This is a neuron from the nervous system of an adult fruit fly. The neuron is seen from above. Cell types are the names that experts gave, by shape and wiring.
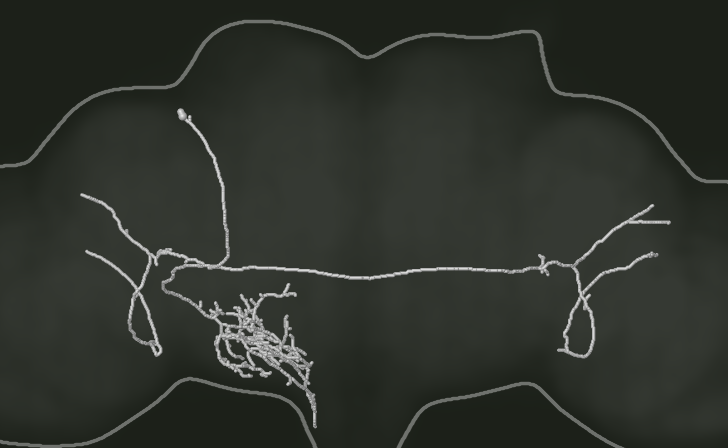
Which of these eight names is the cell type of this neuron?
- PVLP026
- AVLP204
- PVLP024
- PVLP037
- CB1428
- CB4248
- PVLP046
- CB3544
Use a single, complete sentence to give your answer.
The cell type held by this neuron is PVLP046.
